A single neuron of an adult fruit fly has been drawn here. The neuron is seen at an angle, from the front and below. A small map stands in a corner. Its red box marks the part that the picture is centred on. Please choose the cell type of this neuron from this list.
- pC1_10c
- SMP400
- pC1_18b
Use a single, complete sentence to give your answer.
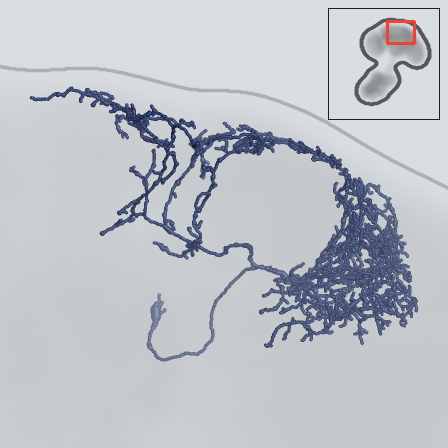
This neuron is categorized as cell type pC1_18b.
